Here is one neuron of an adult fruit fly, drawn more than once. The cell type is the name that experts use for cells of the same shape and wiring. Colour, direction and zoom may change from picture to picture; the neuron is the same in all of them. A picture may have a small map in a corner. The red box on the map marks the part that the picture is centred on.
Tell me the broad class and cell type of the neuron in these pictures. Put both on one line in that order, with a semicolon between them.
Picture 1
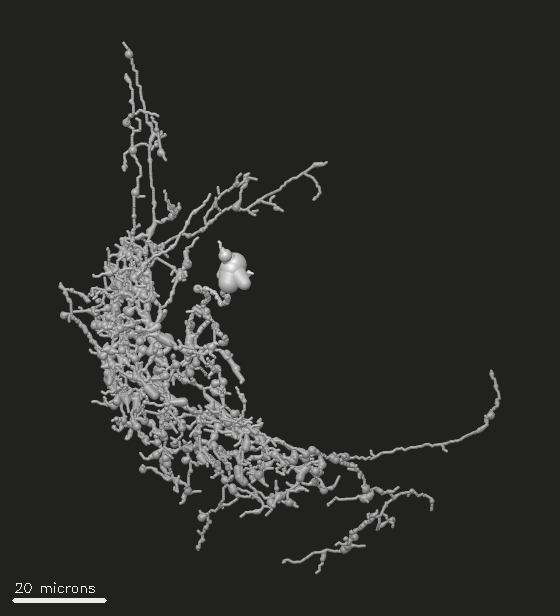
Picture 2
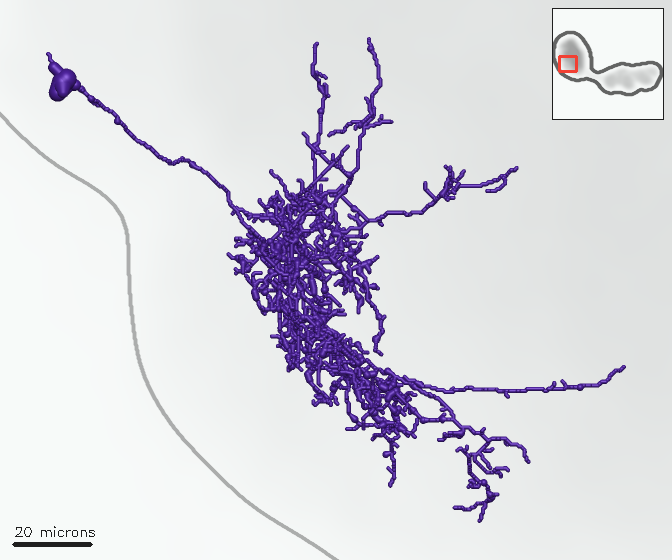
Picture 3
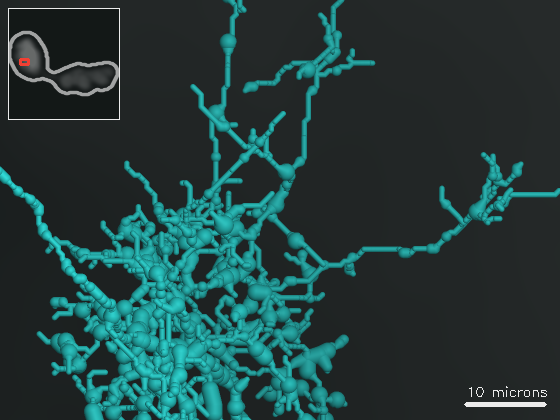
central-brain intrinsic neuron; GNG139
